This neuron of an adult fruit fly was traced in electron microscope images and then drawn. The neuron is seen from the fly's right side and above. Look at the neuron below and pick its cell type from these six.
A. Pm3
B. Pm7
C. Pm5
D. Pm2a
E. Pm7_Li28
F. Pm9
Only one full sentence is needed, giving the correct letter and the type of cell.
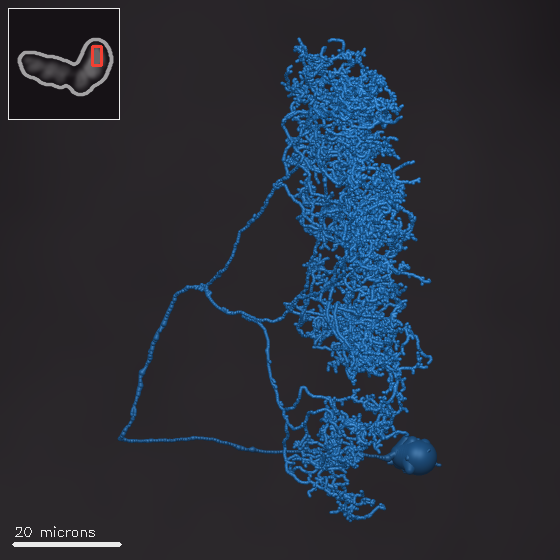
By cell type, the neuron is classed as Pm3, which is option A.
